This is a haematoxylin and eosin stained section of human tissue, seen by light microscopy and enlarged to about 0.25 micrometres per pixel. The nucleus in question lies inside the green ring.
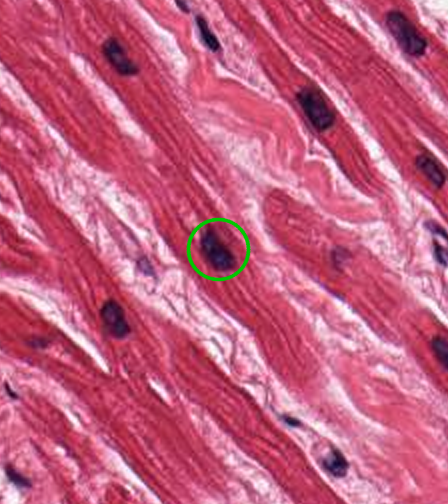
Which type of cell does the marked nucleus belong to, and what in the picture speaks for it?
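It is a cardiomyocyte. The nucleus is a dark purple, plump oval that sits in the middle of the fibre's width, with pink cytoplasm on both sides of it. The cytoplasm is deep pink and shows fine parallel streaks running along the length of the fibre. The fibre runs diagonally from upper left to lower right, parallel to the neighbouring pink fibres, and is separated from them by pale, wispy gaps. Its nucleus stains much darker than the faint, pale purple nuclei lying in the pale spaces between the fibres.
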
